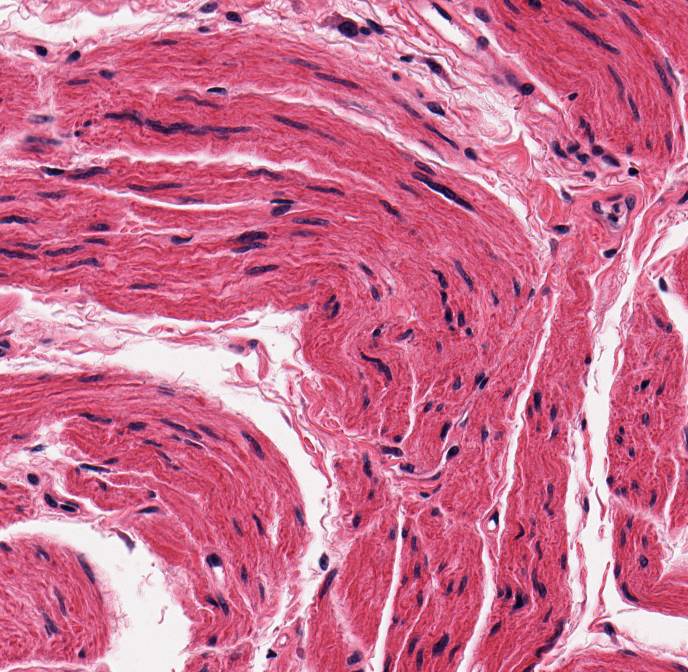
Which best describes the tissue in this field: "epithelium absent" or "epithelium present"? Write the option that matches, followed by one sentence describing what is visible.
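Epithelium absent. No epithelium is present anywhere in the field.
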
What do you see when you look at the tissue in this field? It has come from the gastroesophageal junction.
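Eosin stains the muscle cytoplasm deeply pink, and the fibres show no cross-striations. Their nuclei are elongated and spindle-shaped, aligned along the long axis of the fibres. At lower left, a muscle bundle curves in an arc around a white space.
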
